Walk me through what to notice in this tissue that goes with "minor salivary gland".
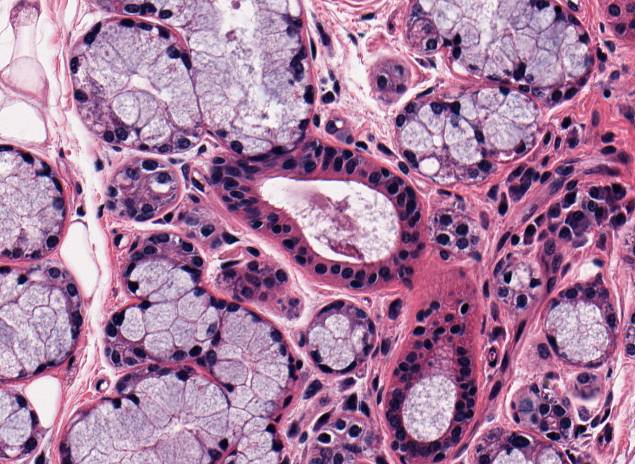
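Minor salivary gland fits well: most of the field is rounded mucous acinar clusters separated by thin bands of pink connective tissue.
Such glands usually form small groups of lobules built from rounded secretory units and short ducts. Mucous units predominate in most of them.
Here the mucous acinar cells have pale grey-blue, finely foamy cytoplasm, with dark nuclei flattened against the cell base.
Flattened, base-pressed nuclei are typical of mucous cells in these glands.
The connective tissue around the central ducts is dense and pink.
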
